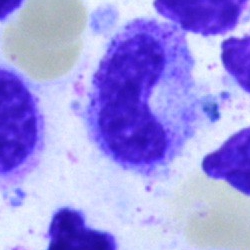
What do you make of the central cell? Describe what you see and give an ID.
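Look at that nucleus: kidney-shaped, with the dent on the right. Most of the cytoplasm sits on that side, filling the dent, and there's only a thin rim on the left. Granules are fine and faint, nothing coarse or orange-red. The outline is roughly oval, no surface projections. So this is a band neutrophil.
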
